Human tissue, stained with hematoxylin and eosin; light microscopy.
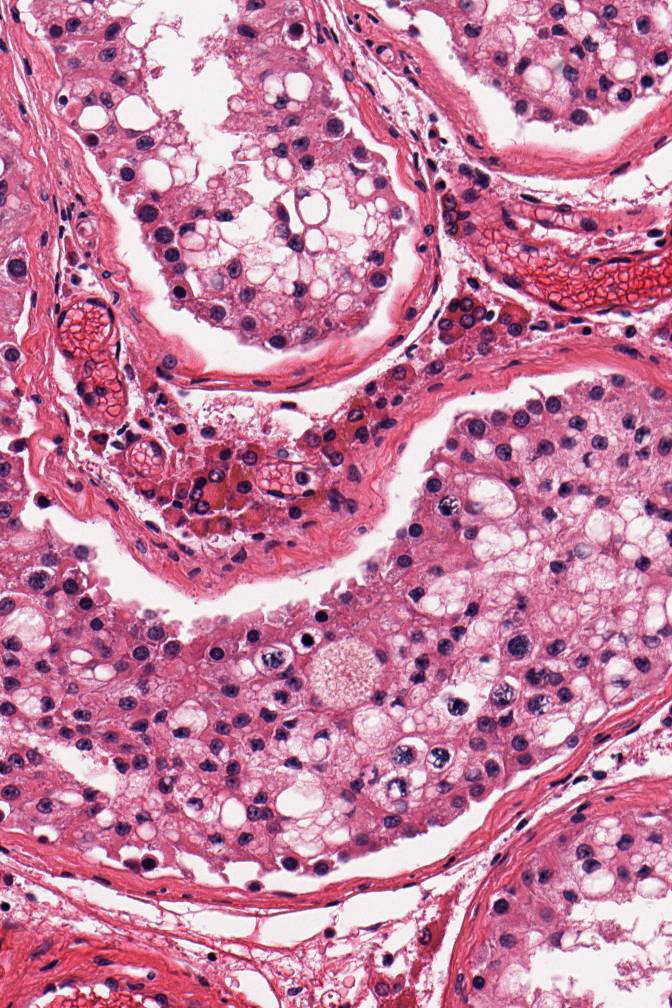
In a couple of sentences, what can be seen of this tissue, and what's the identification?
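Each tubule has a thick, layered pink collagenous wall with flattened spindle-shaped nuclei. Its lining cells have pale, foamy cytoplasm with many clear round vacuoles. A few larger cells with coarsely clumped dark chromatin lie scattered in the lower tubule, mostly right of centre. Left of centre, between upper and lower tubules, the interstitium holds clusters of polygonal Leydig cells with strongly eosinophilic cytoplasm and round nuclei. This is testis.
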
